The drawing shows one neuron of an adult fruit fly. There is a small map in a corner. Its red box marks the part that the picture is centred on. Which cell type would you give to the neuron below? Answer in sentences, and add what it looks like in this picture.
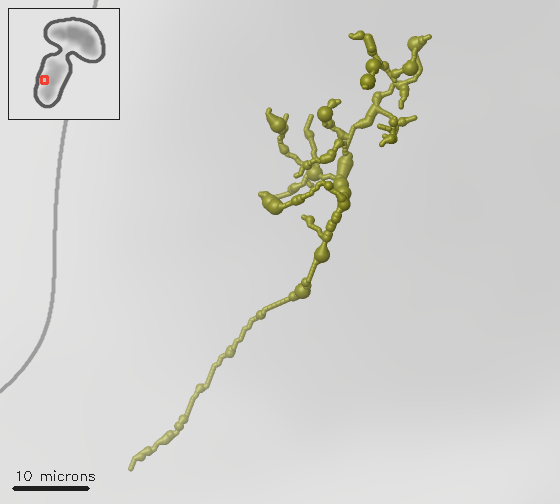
The cell type is SNta26. Its broad class is sensory neuron entering the nerve cord. It is in the nerve cord and does not reach the brain. The drawing shows no cell body. By the scale bar it is about 60 microns tall in this view.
